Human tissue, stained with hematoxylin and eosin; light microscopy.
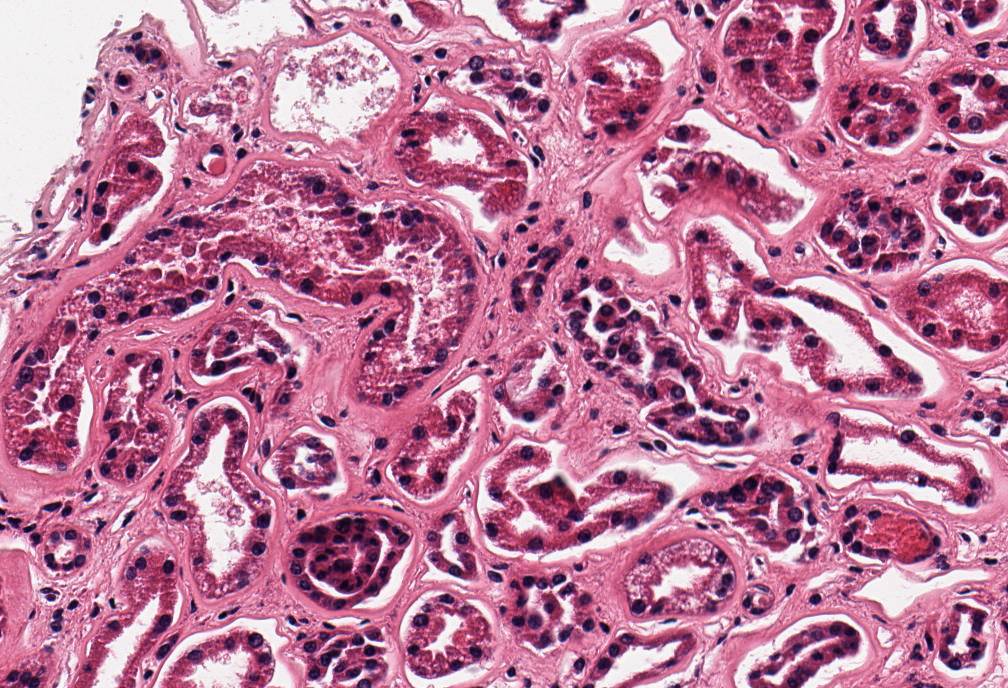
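Renal cortex. Field: crowded throughout with tubules cut in round, oval and elongated profiles. Lining: a single layer of cuboidal to low columnar cells with round dark nuclei and abundant, strongly eosinophilic, granular cytoplasm. Outer border: many tubules outlined by a distinct, smooth, pale pink rim.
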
